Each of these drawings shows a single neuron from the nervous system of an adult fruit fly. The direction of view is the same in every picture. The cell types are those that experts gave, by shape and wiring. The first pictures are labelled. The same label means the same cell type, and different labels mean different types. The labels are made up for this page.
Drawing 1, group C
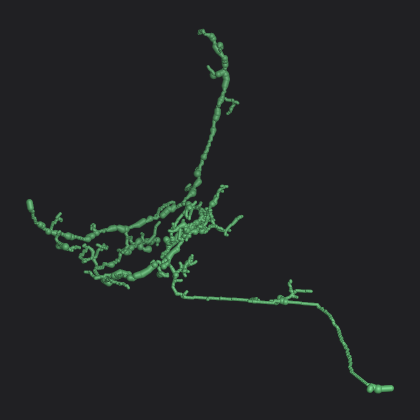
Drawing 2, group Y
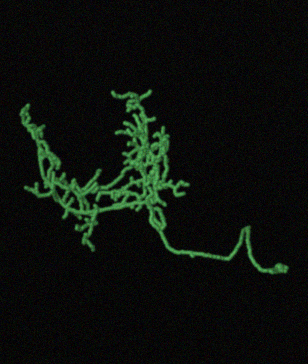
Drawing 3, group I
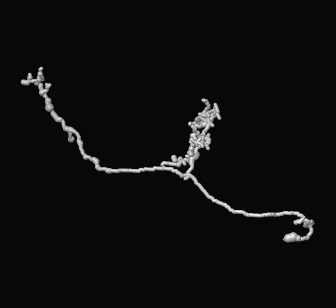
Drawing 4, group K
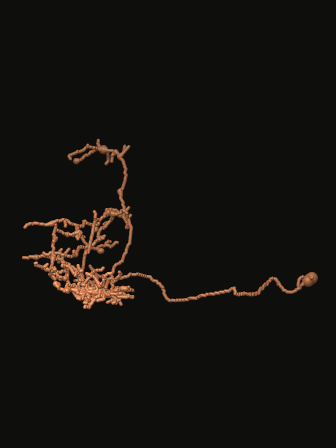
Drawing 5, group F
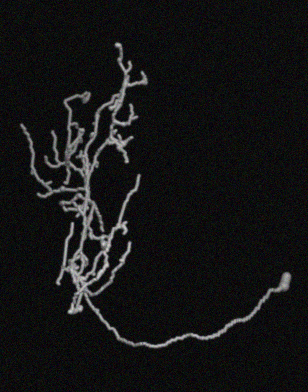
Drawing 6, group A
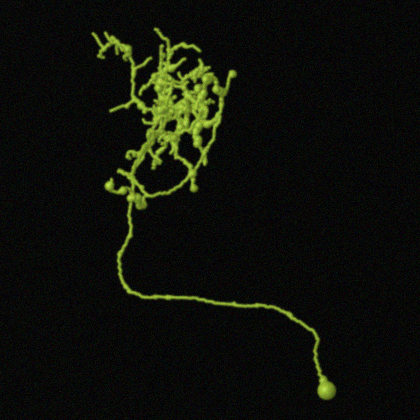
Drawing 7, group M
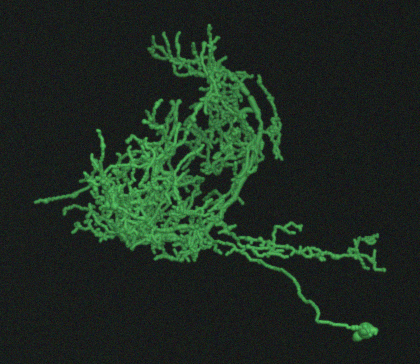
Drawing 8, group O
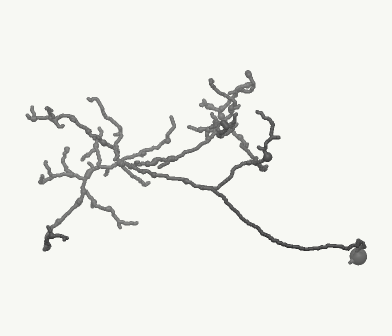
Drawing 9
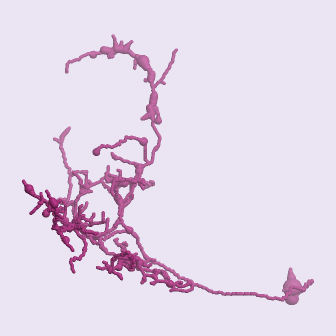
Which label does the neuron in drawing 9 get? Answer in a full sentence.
It belongs to group K.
